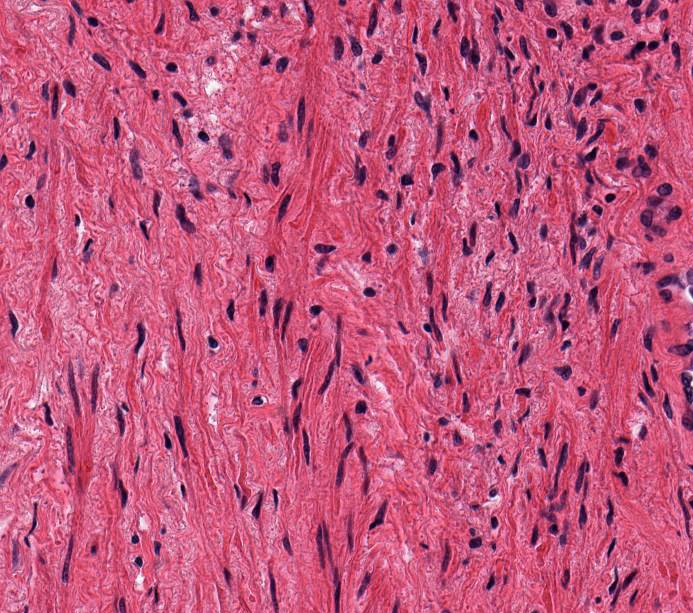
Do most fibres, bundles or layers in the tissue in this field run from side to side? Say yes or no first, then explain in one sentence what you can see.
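No. The fibres run mainly from top to bottom of the field.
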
